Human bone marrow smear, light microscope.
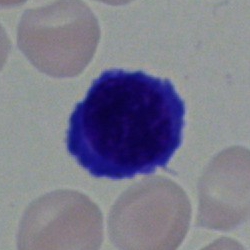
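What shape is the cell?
Roughly round, with a slightly bumpy, uneven edge.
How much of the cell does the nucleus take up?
Nearly all of it; only a scant rim of deep blue cytoplasm is left, and no granules are seen in it.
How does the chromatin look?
Dense, and it stains very dark purple-blue.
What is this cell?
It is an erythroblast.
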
